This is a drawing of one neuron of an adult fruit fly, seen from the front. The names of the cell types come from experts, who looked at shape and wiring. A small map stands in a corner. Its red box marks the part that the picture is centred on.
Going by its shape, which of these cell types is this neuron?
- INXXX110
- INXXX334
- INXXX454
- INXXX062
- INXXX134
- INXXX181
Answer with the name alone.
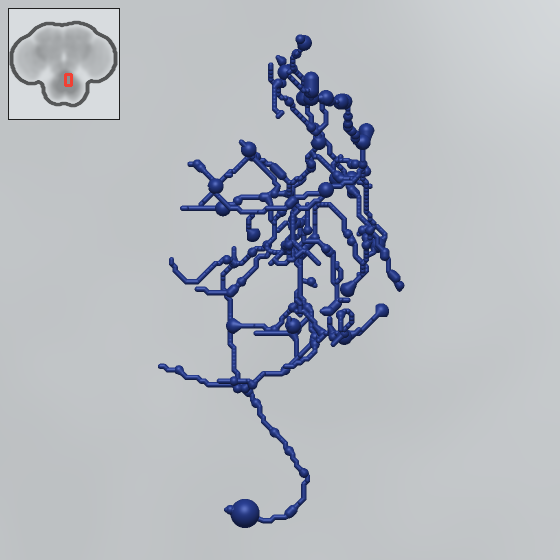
INXXX454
